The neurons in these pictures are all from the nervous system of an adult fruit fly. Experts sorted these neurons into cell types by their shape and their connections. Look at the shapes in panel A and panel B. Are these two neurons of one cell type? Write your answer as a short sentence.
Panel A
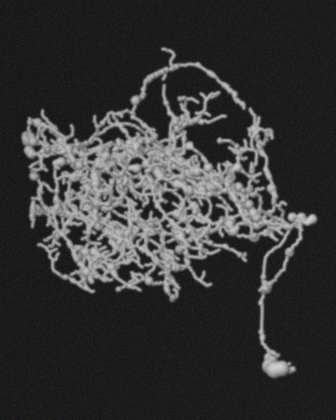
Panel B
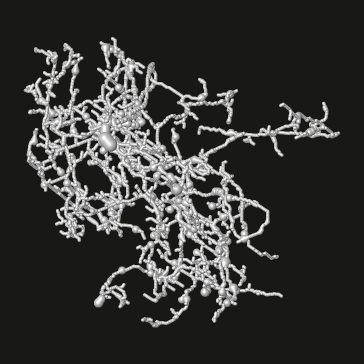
They are of different cell types.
